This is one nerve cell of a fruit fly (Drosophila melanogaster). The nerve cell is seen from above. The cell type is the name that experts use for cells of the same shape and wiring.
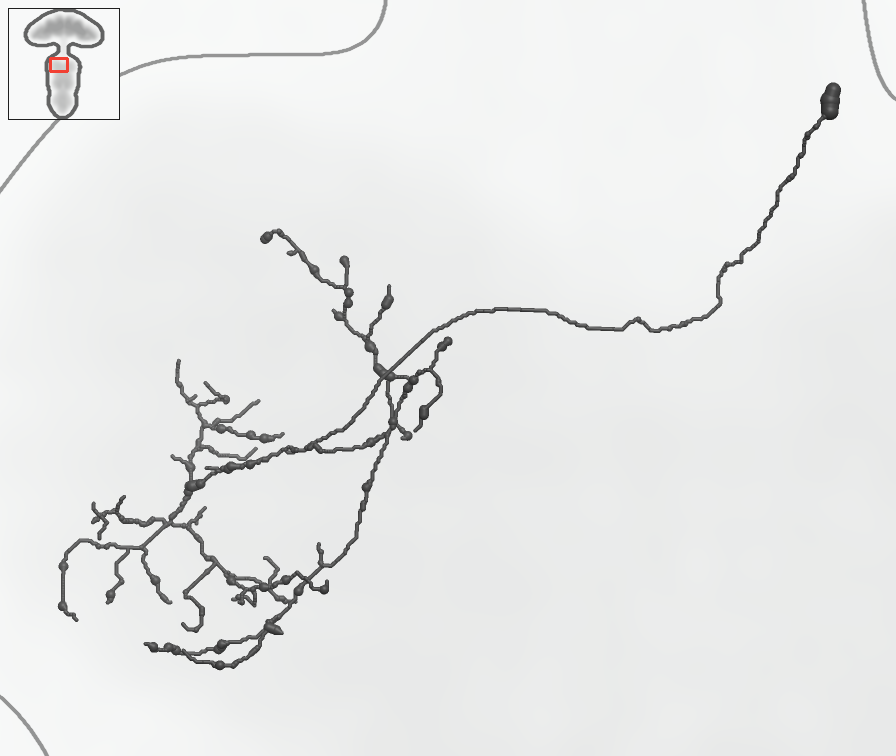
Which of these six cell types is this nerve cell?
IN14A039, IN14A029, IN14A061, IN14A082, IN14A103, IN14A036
IN14A103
